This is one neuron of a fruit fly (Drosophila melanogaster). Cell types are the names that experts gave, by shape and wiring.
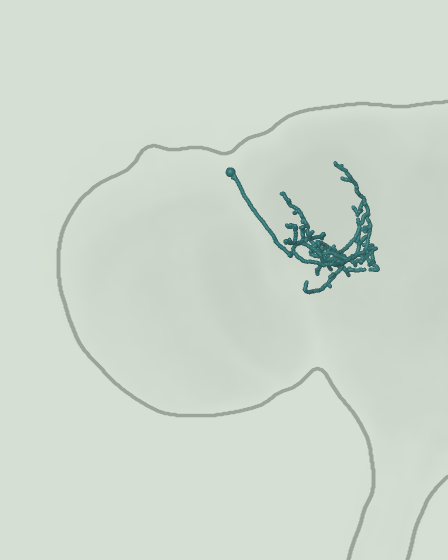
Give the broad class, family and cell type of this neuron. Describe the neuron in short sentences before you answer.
It is in the brain and does not reach the nerve cord. As drawn here it is about as wide as it is tall. It is a central-brain intrinsic neuron. Its family is hemilineage VPNp1_medial. Its cell type is PLP188.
